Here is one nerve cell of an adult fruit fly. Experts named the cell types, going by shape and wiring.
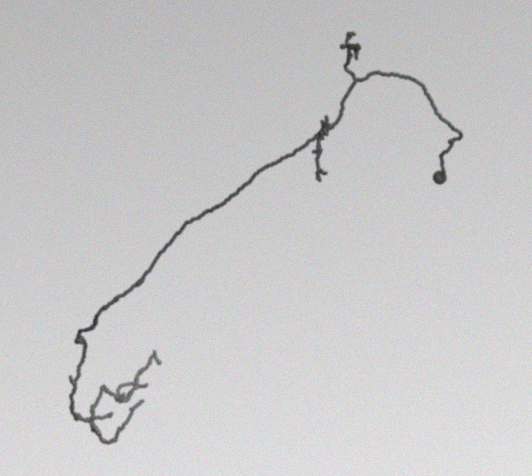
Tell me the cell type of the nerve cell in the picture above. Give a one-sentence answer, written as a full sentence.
This nerve cell is categorized as cell type KCg-d.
